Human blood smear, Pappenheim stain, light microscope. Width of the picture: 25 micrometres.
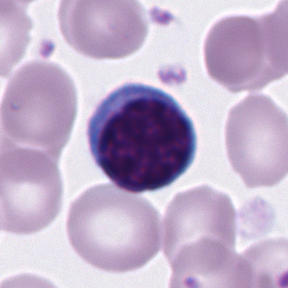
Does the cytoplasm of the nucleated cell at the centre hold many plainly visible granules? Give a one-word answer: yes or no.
No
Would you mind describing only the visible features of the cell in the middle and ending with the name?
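Starting with the outline, it is smooth and round, and no projections stand out from the surface. The chromatin is dark purple and coarsely clumped, and the cytoplasm stains blue. The cell in the middle is a typical lymphocyte.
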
